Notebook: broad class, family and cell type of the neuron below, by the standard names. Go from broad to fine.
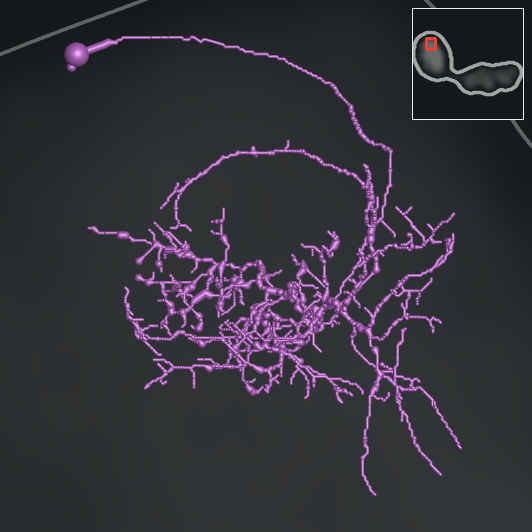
central-brain intrinsic neuron; hemilineage CLp1; SMP495_c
